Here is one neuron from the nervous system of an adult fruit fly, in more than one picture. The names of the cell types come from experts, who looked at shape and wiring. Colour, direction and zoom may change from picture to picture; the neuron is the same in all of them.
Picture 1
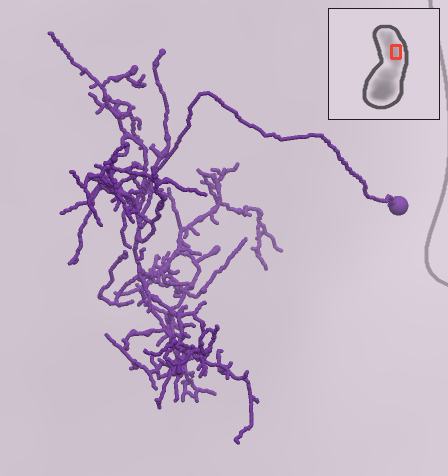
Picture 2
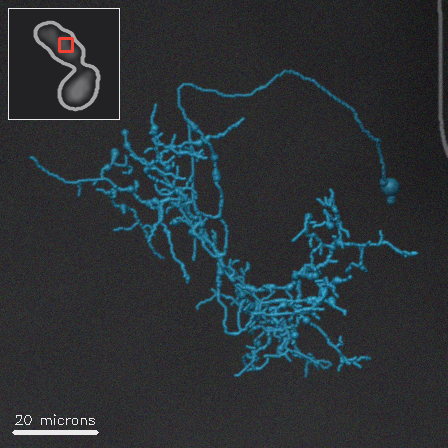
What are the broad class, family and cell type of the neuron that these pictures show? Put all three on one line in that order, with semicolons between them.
nerve-cord intrinsic neuron; hemilineage 00A; IN00A065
